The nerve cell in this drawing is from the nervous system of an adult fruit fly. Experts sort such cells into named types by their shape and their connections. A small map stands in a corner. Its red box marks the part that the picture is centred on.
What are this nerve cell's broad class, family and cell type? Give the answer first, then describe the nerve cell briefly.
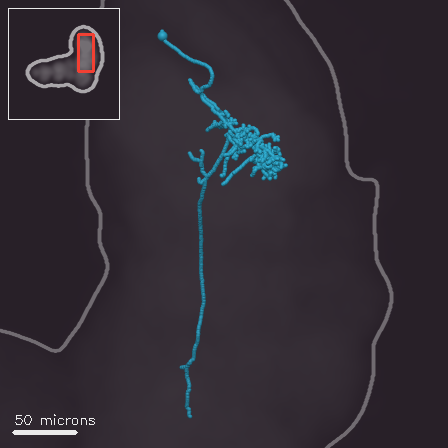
Its broad class is central-brain intrinsic neuron. The family is hemilineage LHl1. Its cell type is AVLP009. By the scale bar it is about 300 microns tall in this view. In this view it is more than twice as tall as it is wide.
